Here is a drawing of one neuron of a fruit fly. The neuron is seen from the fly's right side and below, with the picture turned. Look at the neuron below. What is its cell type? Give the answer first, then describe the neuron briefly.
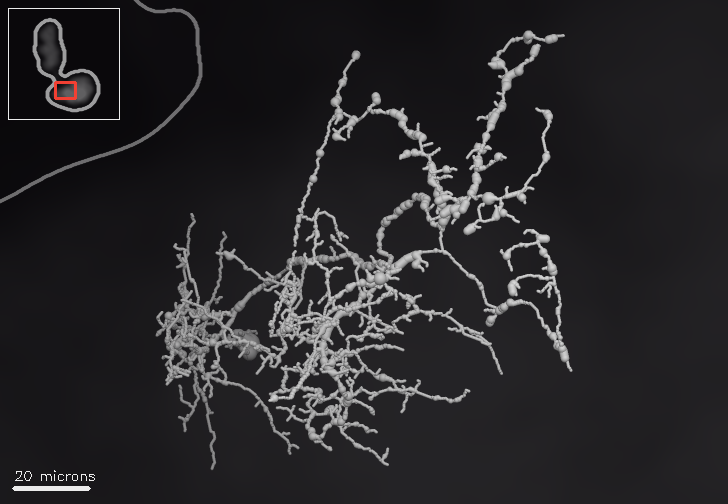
The cell type is GNG423. It is a central-brain intrinsic neuron. From top to bottom in the picture it spans about 120 microns. The picture shows more than a hundred branch ends.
